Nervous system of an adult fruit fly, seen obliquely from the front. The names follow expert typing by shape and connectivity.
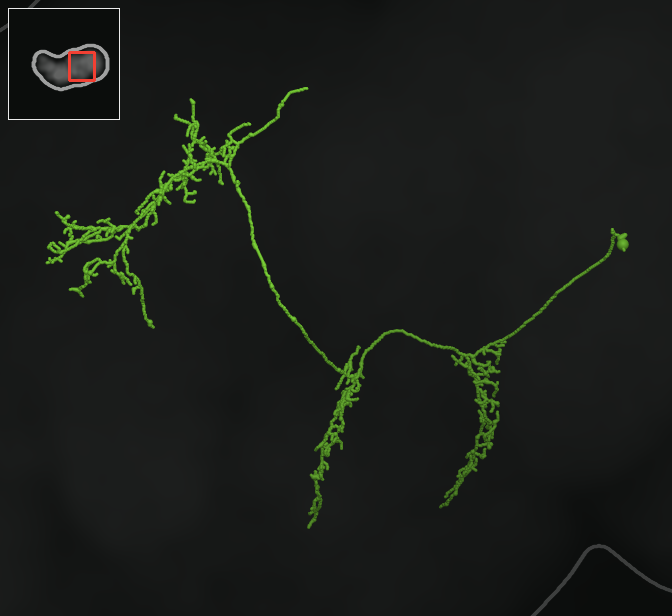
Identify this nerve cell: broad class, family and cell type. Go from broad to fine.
central-brain intrinsic neuron; hemilineage CREa1_ventral; mAL_m2a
